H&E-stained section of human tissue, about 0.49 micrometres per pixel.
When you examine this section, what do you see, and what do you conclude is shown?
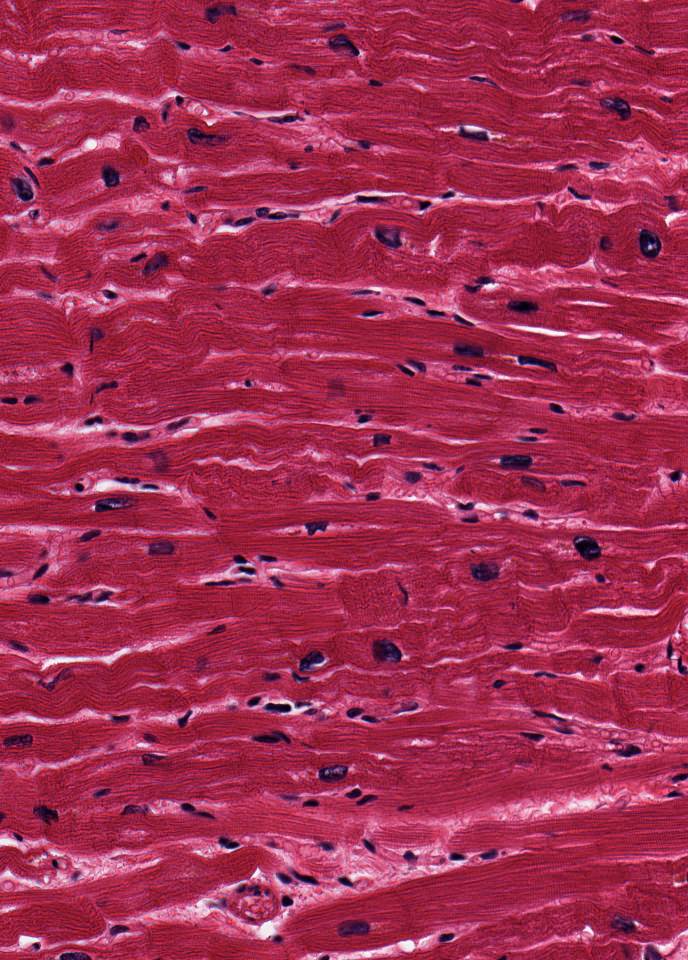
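The muscle fibres branch and join their neighbours instead of running as separate parallel cylinders. Their cytoplasm stains deep red-pink, and oval nuclei lie centrally within them. A few scattered muscle nuclei are enlarged and stain very dark. The tissue is left ventricle of the heart.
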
